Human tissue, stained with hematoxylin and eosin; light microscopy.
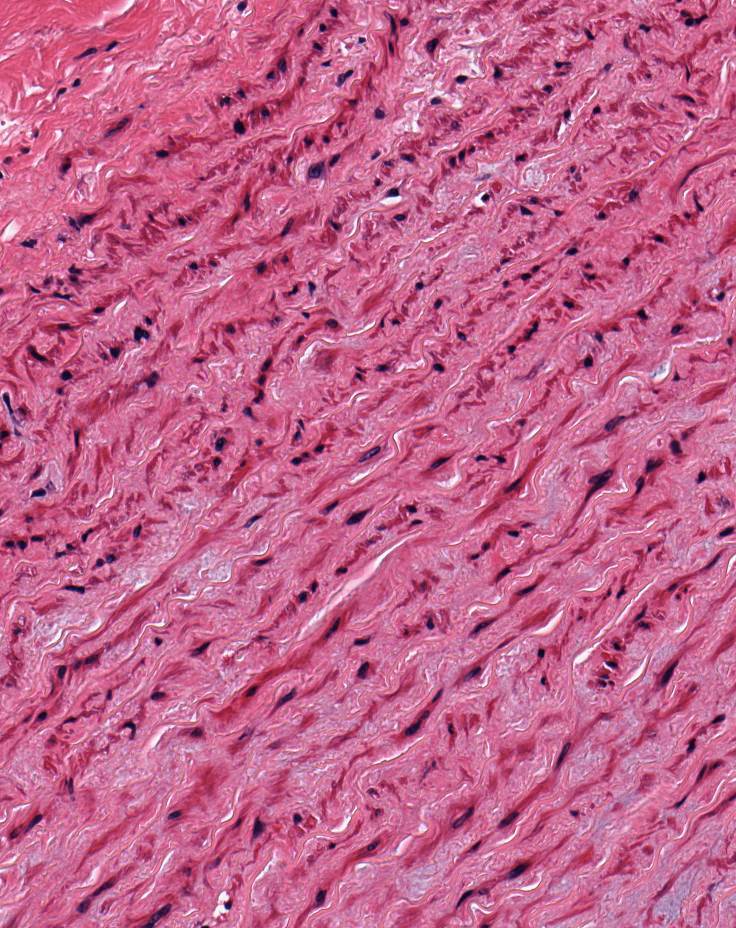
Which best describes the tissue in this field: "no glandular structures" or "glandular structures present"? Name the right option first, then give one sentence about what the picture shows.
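No glandular structures. No epithelium, glands or fat cells are present anywhere in the field.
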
